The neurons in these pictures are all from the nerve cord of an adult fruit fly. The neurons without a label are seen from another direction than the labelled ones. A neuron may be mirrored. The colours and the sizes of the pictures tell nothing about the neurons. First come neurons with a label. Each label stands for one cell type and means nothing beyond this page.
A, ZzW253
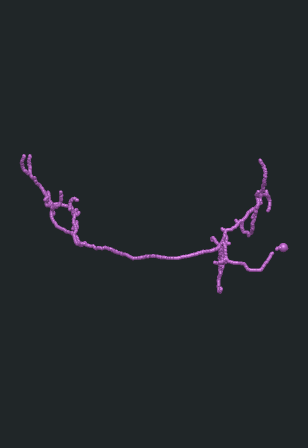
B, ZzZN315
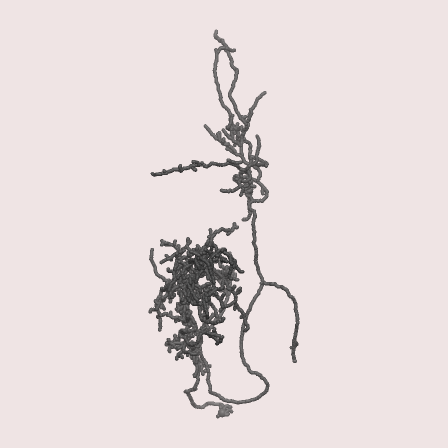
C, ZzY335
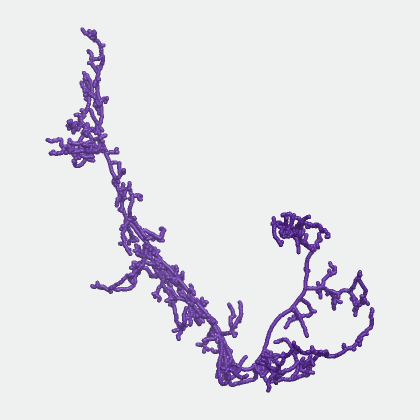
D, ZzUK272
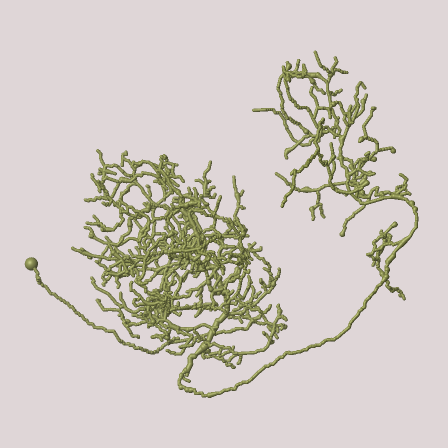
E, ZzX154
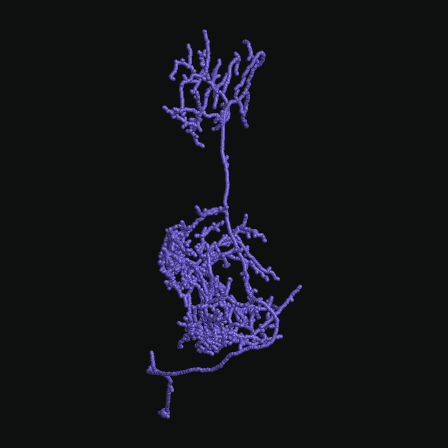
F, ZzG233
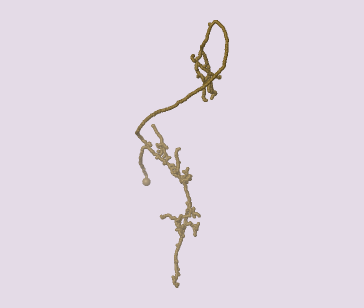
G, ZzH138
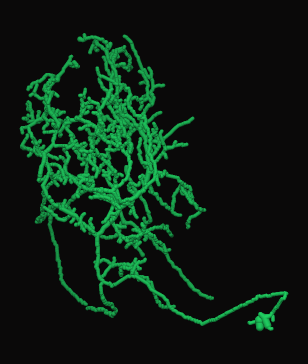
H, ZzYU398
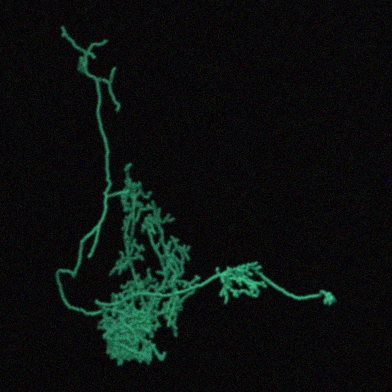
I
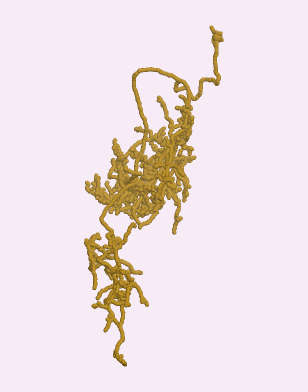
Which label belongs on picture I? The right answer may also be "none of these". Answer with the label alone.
ZzZN315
